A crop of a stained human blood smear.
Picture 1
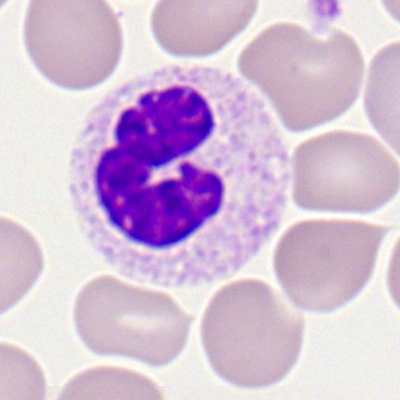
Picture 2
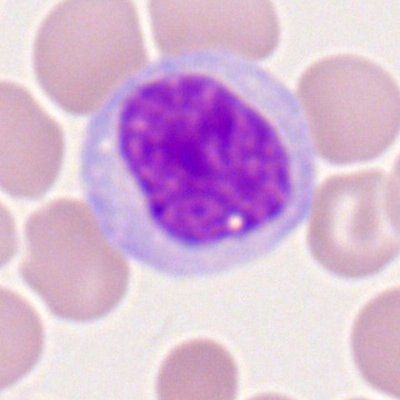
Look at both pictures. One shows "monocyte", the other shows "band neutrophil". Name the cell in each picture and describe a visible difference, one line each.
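Picture 1: band neutrophil. Fine lilac granules fill the cytoplasm.
Picture 2: monocyte. The cytoplasm shows no visible granules.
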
